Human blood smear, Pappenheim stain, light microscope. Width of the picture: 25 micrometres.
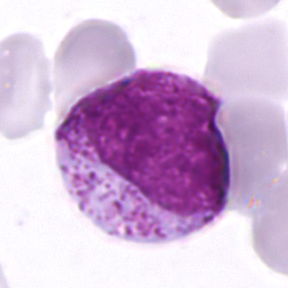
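Myelocyte in a stained smear of peripheral blood, its outline round and smooth. The nucleus is set off-centre, toward the upper right of the cell. Pale greyish-lilac cytoplasm holds many scattered coarse purple granules.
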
